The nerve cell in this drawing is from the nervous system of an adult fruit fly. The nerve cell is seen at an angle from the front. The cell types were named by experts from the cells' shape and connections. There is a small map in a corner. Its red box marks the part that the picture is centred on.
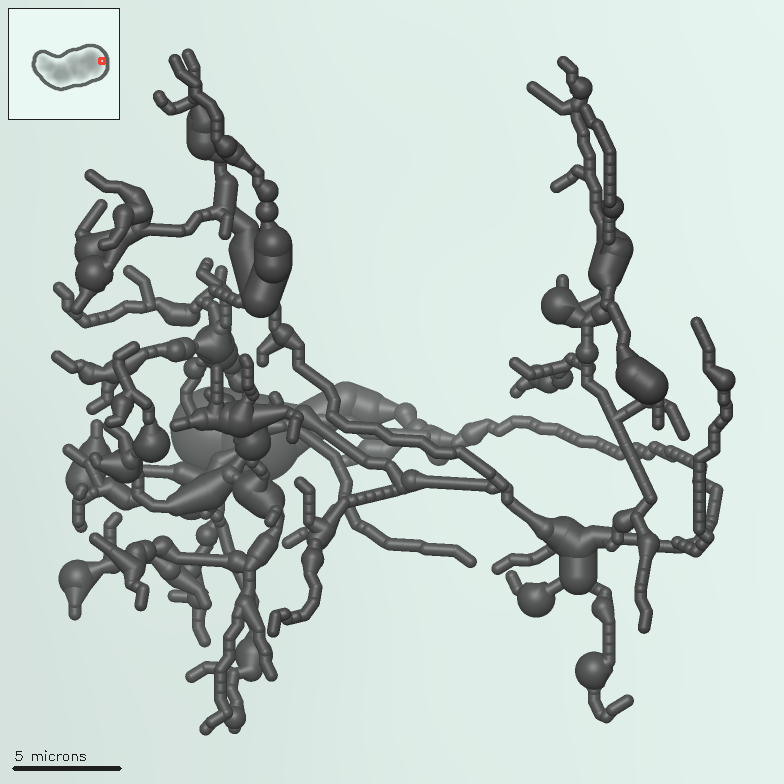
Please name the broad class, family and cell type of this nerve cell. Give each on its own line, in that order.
optic-lobe intrinsic neuron
Dm
Dm10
